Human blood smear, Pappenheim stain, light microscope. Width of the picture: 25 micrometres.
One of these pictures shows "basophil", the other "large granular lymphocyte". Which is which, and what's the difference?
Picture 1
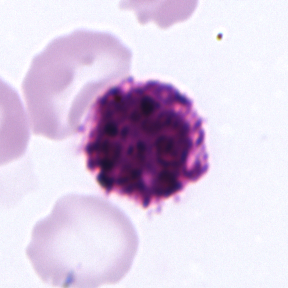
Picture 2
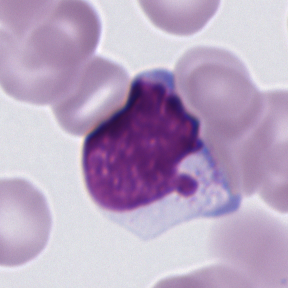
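That's a basophil in picture 1, and picture 2 is a large granular lymphocyte. The basophil is roughly round with a ragged, bumpy edge and about 11 micrometres across, while the lymphocyte's outline is angular and irregular.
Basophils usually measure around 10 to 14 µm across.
The granules differ a lot: in the basophil, coarse dark purple-black granules cover the whole cell, with only small pinkish patches of background showing between them, and a few loose ones sit just outside the lower edge. The large granular lymphocyte has only a few fine purple granules scattered in pale blue cytoplasm. In the basophil you can't trace the outline of the nucleus because granules lie over it, and no nucleoli can be seen.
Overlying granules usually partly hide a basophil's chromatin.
In the lymphocyte, by contrast, the nucleus fills most of the cell, and its chromatin is dark purple and clumped, with scattered paler spots.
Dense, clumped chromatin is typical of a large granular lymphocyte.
Most of its cytoplasm lies below and to the right of the nucleus.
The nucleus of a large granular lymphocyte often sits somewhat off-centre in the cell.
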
